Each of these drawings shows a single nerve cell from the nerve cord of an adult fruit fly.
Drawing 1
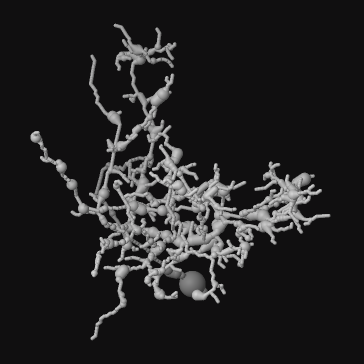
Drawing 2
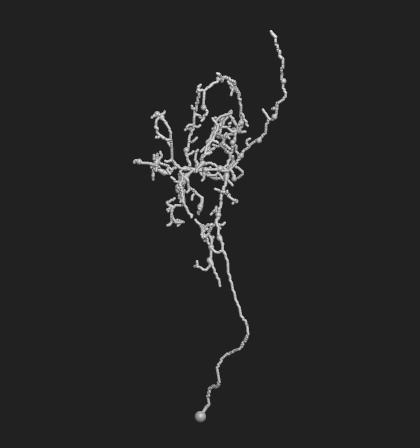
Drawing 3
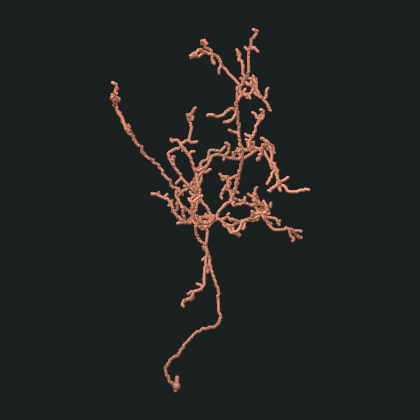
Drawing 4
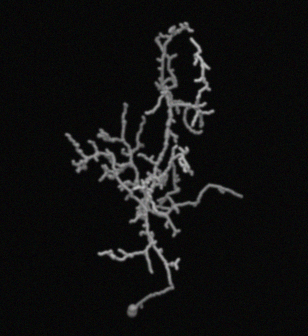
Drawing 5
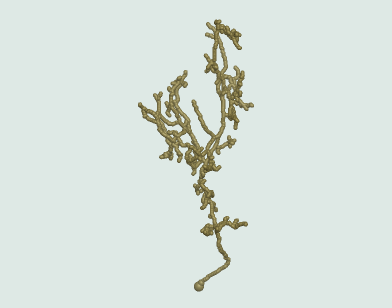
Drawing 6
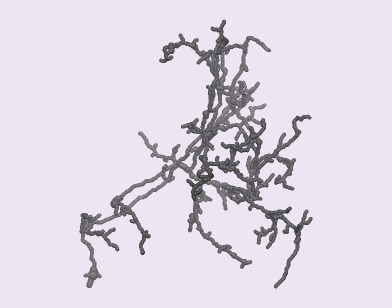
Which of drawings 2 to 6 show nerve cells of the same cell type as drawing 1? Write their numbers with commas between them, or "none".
2, 4, 5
